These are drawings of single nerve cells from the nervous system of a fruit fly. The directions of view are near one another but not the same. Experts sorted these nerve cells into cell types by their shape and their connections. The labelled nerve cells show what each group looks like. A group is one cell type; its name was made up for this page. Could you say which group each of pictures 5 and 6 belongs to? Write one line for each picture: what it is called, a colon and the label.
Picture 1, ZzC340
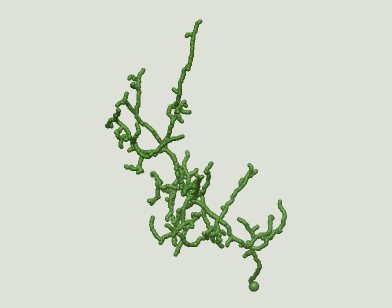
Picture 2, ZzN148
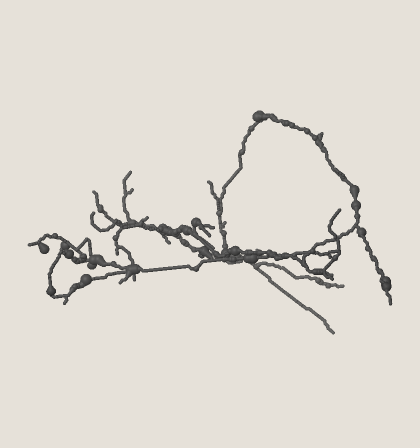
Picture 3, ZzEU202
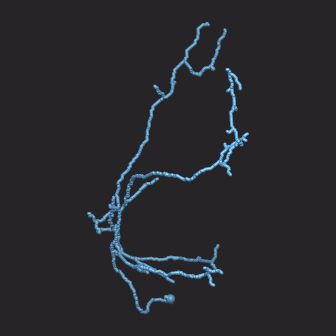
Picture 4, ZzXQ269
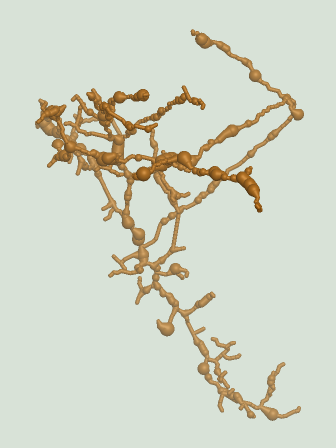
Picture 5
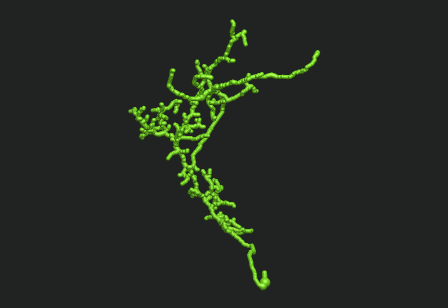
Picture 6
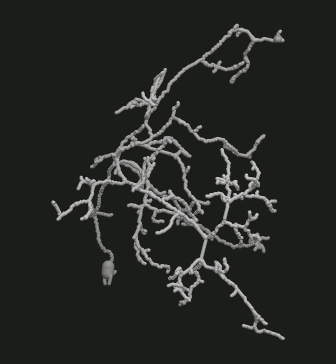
5: ZzXQ269
6: ZzEU202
